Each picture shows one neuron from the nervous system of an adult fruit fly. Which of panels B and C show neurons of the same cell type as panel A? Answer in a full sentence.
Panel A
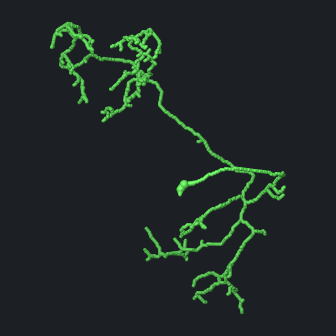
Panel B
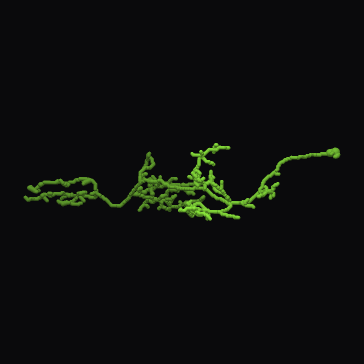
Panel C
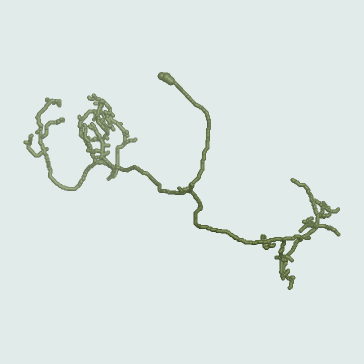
Panel C is of the same cell type.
